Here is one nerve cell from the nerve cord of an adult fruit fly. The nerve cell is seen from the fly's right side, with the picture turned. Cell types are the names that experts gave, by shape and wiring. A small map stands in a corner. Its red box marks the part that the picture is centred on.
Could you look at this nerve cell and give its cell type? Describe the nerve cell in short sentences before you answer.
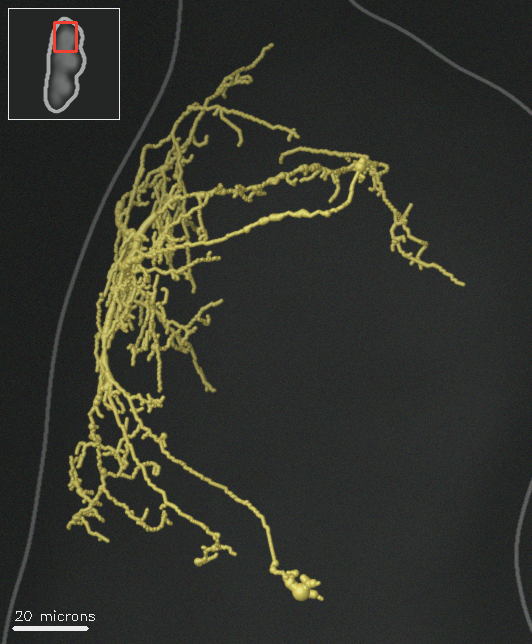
From top to bottom in the picture it spans about 150 microns. As drawn here it is taller than it is wide. It is an efferent neuron of the nerve cord. It is of cell type EN21X001.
